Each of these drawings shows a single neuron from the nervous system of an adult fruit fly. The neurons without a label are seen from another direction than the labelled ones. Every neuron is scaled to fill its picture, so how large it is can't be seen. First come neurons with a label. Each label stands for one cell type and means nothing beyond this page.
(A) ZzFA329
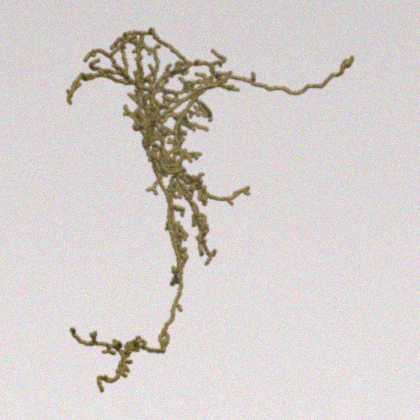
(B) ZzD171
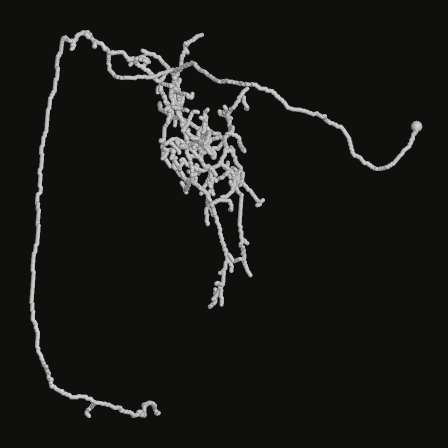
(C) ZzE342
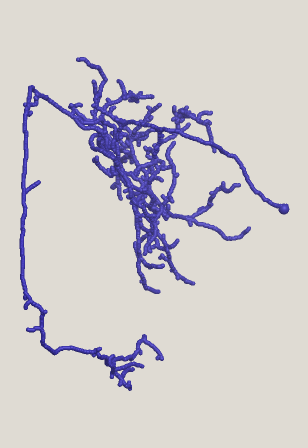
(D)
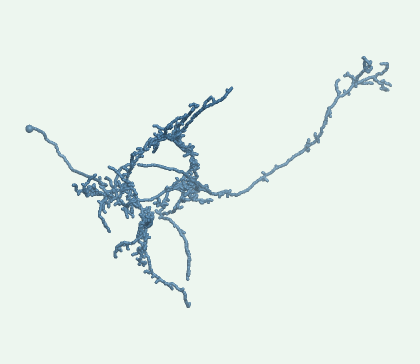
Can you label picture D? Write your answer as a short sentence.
It belongs to ZzFA329.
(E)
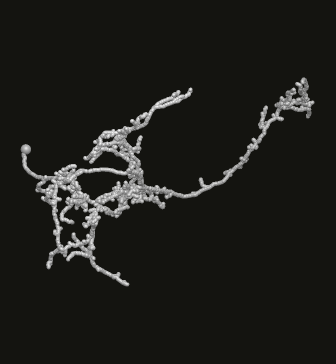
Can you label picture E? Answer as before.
It belongs to ZzFA329.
